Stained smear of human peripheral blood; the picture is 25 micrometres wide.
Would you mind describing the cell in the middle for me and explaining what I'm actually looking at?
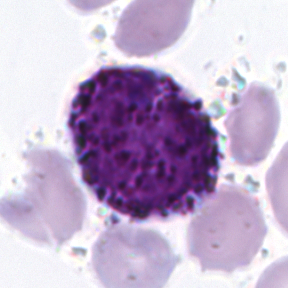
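Roughly round in outline, the cell is filled with coarse, dark purple-black granules. These granules are scattered over the centre as well as the rim. Where granules sit right at the edge, the margin looks bumpy. The cell shown is a basophil.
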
